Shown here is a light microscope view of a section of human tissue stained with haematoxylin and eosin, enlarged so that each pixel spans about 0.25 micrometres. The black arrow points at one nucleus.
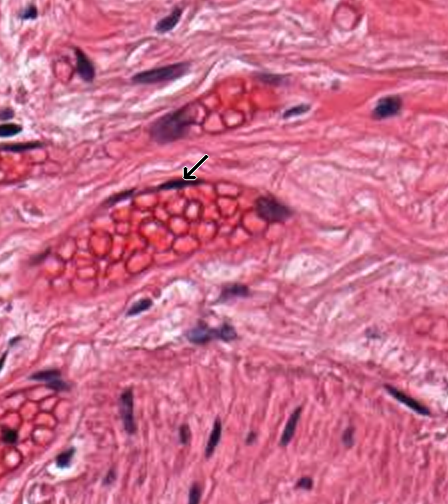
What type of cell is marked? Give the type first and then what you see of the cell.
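The marked nucleus belongs to an endothelial cell. The nucleus is a thin, elongated, slightly curved sliver that is flatter than most nuclei nearby. The nucleus stains evenly and very dark. Almost no cytoplasm can be made out around the nucleus, so the cell shows only as a thin dark line. On its outer side it is bordered by wavy pink fibres of the surrounding tissue.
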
